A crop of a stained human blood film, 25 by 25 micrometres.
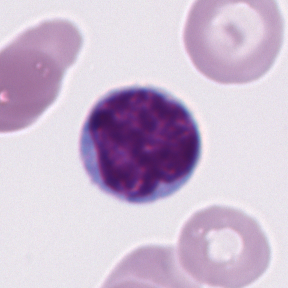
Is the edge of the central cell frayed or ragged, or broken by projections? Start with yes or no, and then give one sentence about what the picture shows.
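No. The cell outline is smooth and round.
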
